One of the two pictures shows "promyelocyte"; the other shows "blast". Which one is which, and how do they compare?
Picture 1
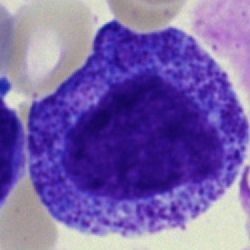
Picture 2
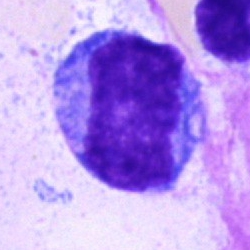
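Picture 1 shows a promyelocyte, and picture 2 shows a blast. Start with the cytoplasm: in picture 1 it is crowded with many coarse dark purple granules, while in picture 2 it stains blue.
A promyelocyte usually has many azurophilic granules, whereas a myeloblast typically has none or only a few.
In picture 1 a rim of cytoplasm runs around the nucleus on all sides, with a small pale spot just to the right of the nucleus. In picture 2 the nucleus fills most of the cell and sits off-centre towards the right, and the cytoplasmic rim is widest on the left side. The chromatin is dark purple in both: dense in picture 1, and densely stained with a few slightly paler patches in picture 2.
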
